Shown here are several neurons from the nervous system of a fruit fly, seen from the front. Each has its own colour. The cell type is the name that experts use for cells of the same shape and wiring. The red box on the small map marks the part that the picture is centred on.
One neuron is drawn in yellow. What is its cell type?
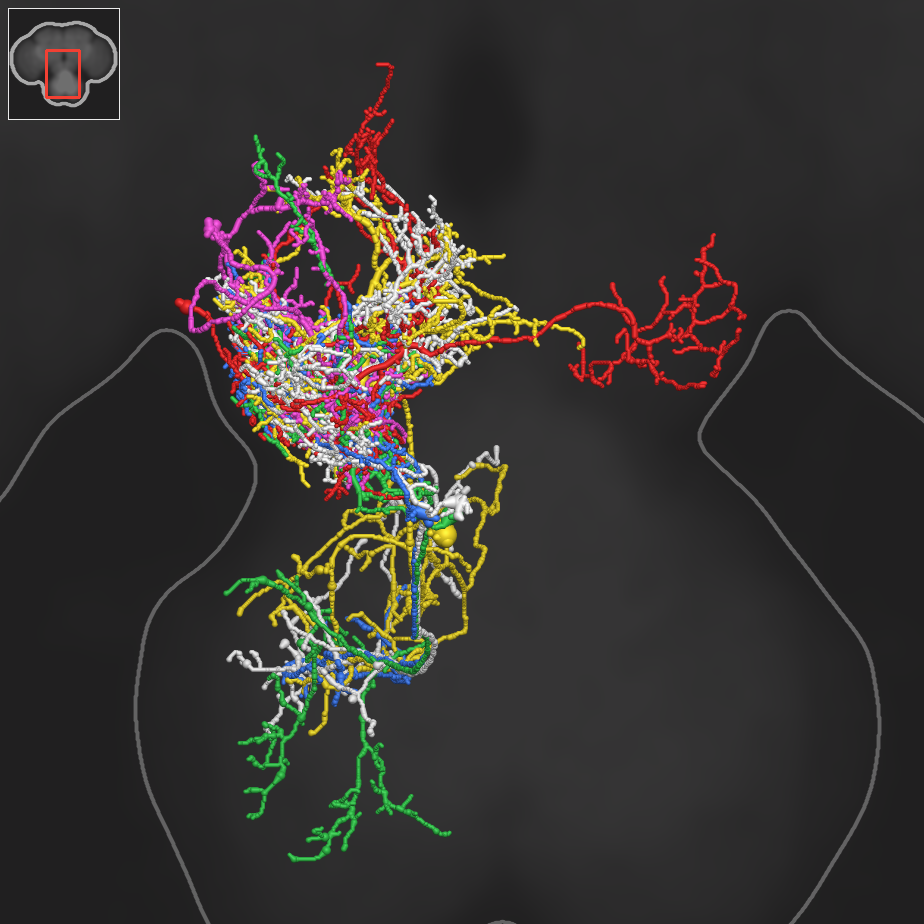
DNge007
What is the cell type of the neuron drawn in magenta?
GNG162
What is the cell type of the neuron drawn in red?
GNG122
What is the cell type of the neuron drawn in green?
DNge068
